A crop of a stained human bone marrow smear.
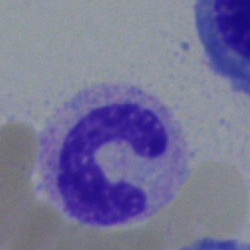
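Band neutrophil, centre of a stained human bone marrow smear: the nucleus is bent into a C shape that opens towards the right, its chromatin dark purple and coarsely clumped with small paler spots. A moderate rim of pale pinkish-lilac cytoplasm surrounds it and holds scattered fine pinkish-lilac granules.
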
